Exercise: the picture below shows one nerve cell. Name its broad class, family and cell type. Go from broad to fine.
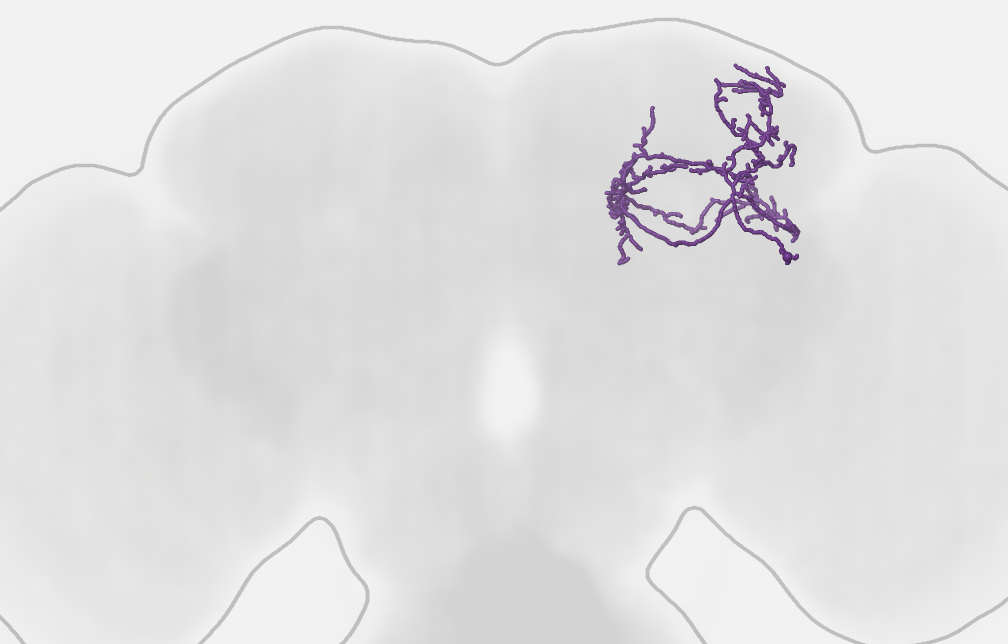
central-brain intrinsic neuron; hemilineage SLPa&l1_anterior; CL086_c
